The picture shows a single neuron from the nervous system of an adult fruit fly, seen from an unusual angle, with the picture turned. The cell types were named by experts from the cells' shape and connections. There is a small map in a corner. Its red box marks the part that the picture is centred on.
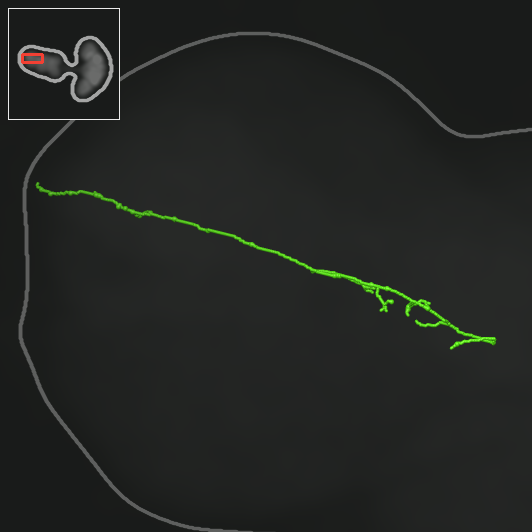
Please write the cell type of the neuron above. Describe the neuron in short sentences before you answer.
It lies in the nerve cord. The drawing shows no cell body. It is a sensory neuron entering the nerve cord. It is of cell type SNpp40.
